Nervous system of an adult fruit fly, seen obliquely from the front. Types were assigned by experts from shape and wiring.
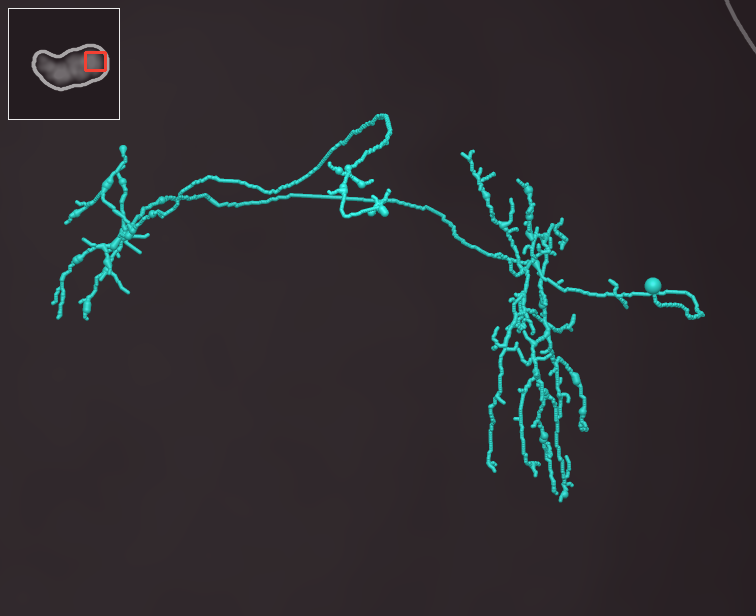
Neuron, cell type: MeTu4c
